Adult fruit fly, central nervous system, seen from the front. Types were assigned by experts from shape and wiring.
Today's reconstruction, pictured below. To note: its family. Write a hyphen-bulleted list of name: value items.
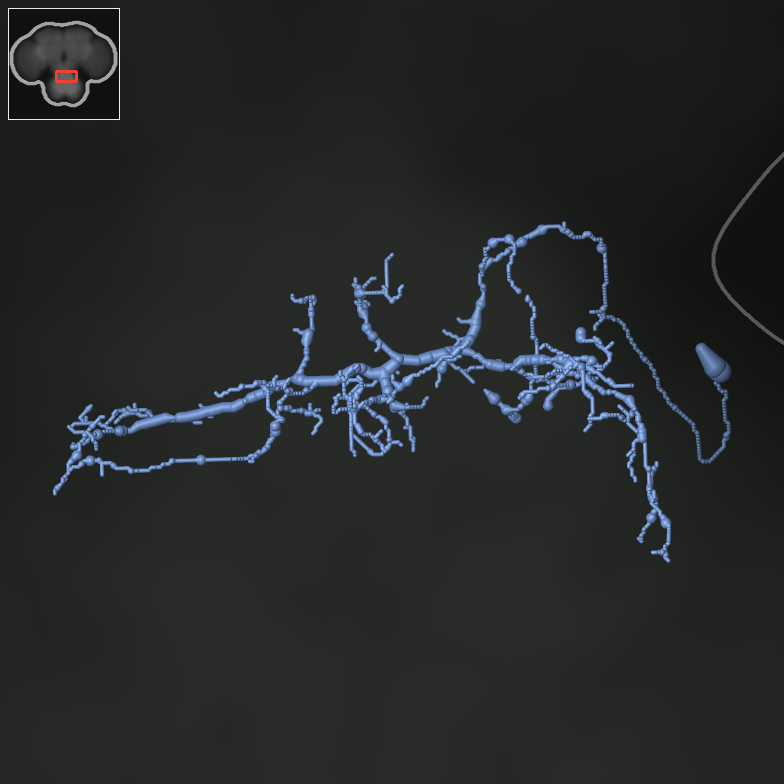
- family: hemilineage 11B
